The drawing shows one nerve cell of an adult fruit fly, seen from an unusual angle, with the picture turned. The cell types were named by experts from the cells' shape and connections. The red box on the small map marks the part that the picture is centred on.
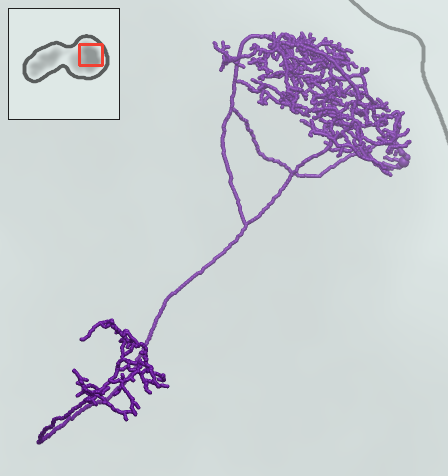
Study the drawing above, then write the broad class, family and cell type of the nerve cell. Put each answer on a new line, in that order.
central-brain intrinsic neuron
hemilineage VLPl&d1_lateral
AVLP261_b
